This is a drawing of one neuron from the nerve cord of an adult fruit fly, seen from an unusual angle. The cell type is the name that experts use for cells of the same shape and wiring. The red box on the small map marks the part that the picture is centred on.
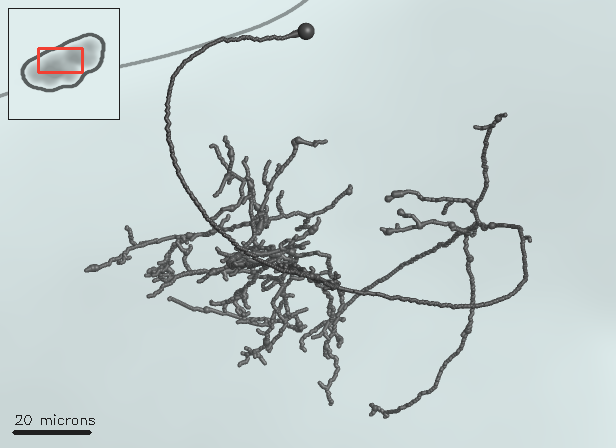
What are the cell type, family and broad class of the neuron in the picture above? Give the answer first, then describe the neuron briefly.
The cell type is IN19B090. Its family is hemilineage 19B. This is a nerve-cord intrinsic neuron. By the scale bar it is about 120 microns wide in this view. The picture shows dozens of branch ends.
